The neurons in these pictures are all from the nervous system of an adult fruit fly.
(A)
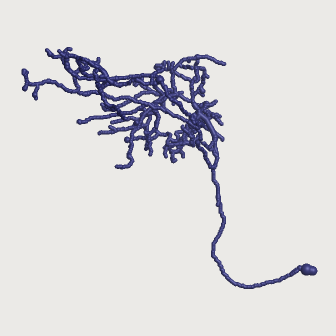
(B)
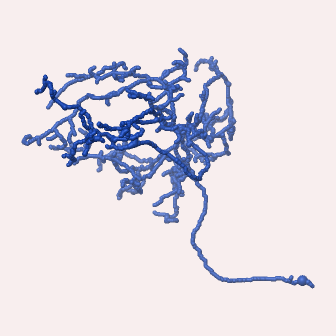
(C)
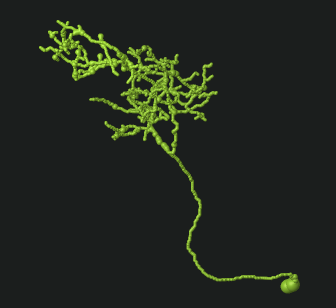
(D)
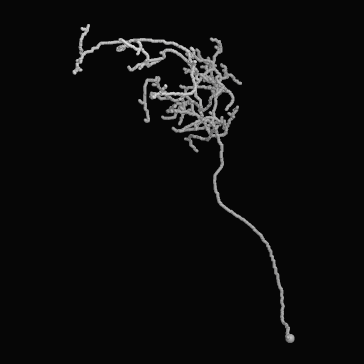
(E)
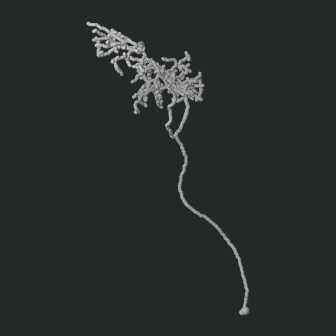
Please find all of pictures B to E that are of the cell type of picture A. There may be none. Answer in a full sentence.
Picture D is of the same cell type.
